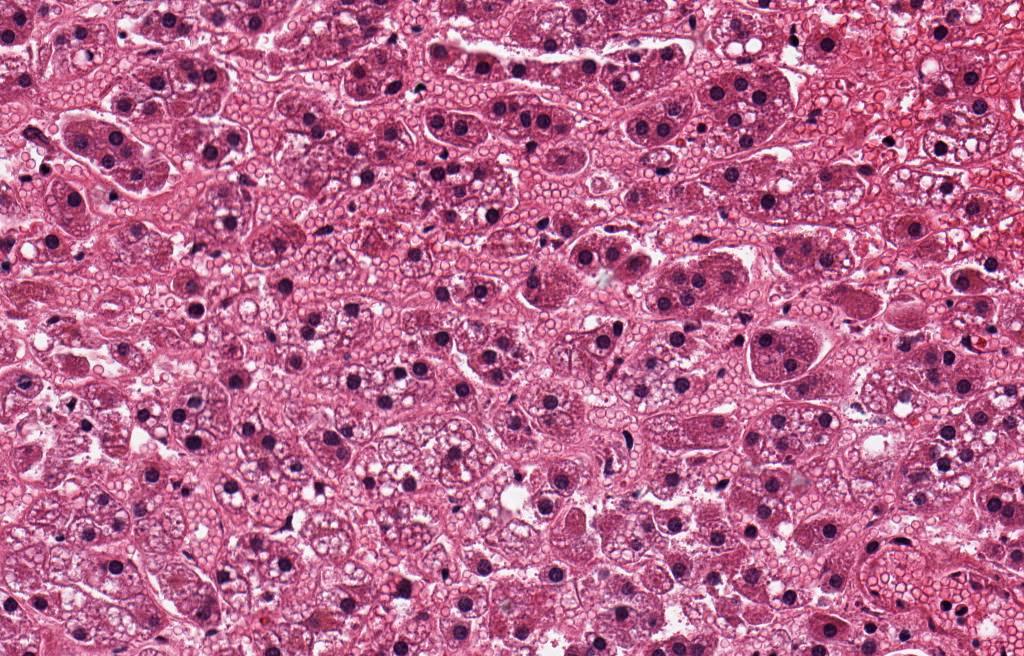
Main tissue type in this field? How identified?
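This is zona fasciculata of the adrenal gland. Large polygonal cells lie in nests and cords between thin slit-like spaces, their cytoplasm bubbly with many small, uniform, round clear vacuoles.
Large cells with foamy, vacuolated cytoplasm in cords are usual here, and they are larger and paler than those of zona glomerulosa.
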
